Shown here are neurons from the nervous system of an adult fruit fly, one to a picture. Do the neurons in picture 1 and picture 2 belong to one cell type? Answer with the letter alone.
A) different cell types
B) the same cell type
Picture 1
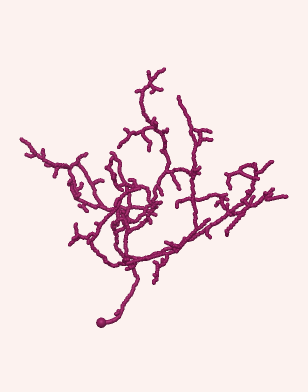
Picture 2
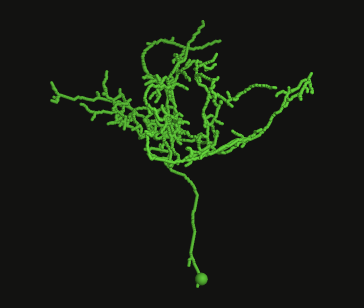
A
